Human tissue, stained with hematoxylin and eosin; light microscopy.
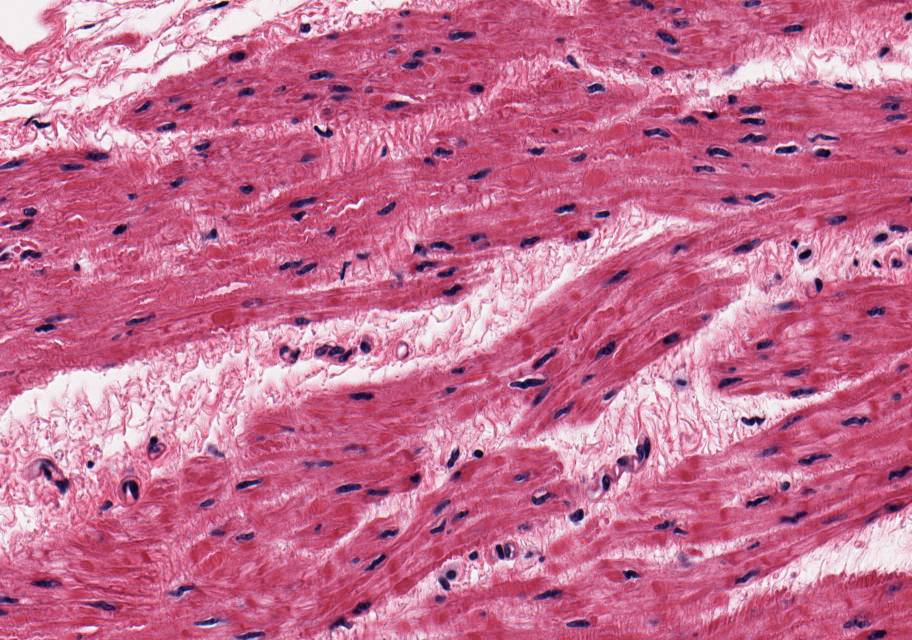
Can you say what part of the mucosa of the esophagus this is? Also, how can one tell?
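The tissue is smooth muscle. Its fibres have deeply eosinophilic, finely fibrillar cytoplasm and elongated, dark purple nuclei lying parallel to the long axis of each fibre.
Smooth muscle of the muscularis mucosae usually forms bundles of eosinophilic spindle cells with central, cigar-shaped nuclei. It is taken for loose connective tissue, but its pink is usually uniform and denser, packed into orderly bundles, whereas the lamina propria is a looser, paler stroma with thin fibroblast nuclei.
A loose, pale pink, wavy fibrous stroma with white clefts separates the muscle bundles.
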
